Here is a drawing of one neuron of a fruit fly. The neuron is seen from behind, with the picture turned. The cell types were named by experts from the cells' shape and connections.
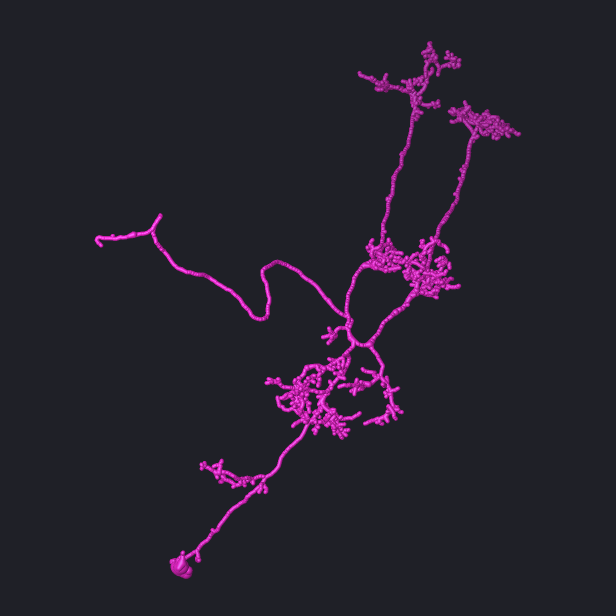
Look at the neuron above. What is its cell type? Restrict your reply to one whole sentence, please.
To the cell type TmY14 belongs this neuron.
